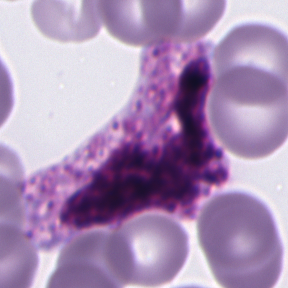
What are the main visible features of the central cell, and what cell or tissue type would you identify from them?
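First, the outline: irregular and angular, not round. Second, the nucleus: elongated and bent, with one arm reaching up toward the top right, and no nucleoli visible in it. Third, the cytoplasm: small dark purple granules scattered throughout. The cell is a basophil.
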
